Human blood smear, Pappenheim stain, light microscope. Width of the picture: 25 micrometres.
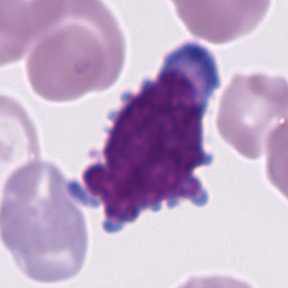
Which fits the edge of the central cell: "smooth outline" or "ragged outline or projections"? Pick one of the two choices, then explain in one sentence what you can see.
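Ragged outline or projections. Small blue bead-like blebs stand out from the margin, most of them at the lower end.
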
